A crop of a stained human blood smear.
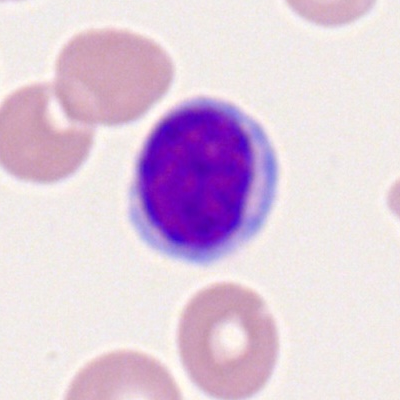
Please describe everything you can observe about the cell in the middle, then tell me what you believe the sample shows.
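Most of the cell is taken up by its nucleus, whose chromatin is dense, dark purple and coarsely clumped. Around it, the cytoplasm forms only a thin rim, stained pale blue. This cell is a lymphocyte.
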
